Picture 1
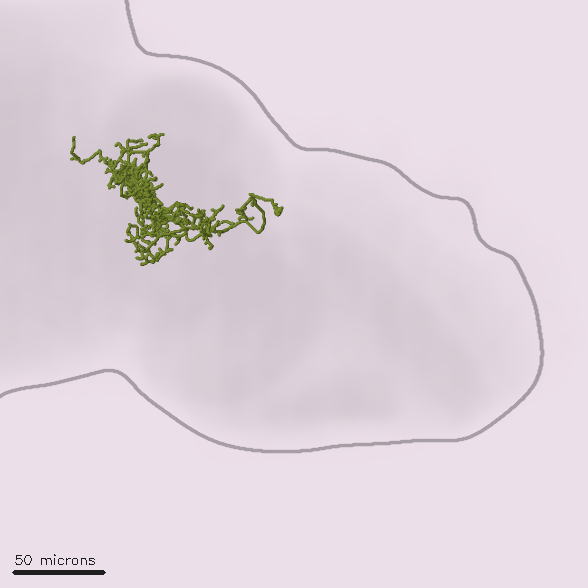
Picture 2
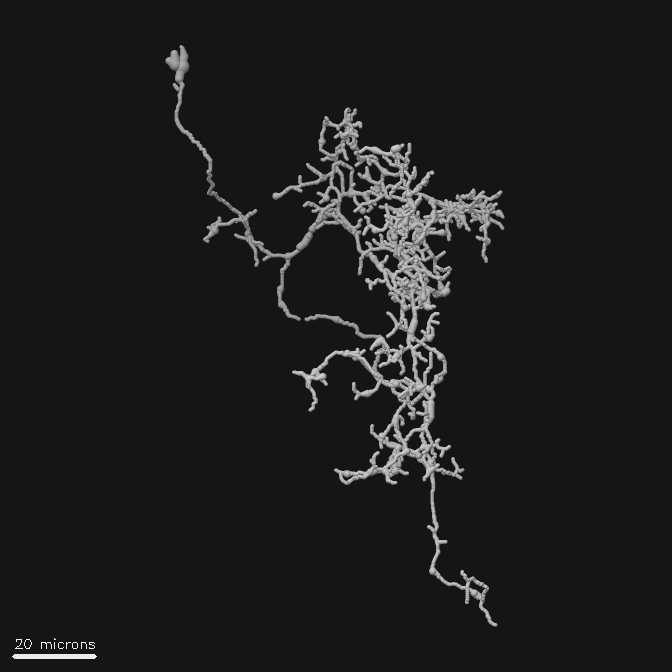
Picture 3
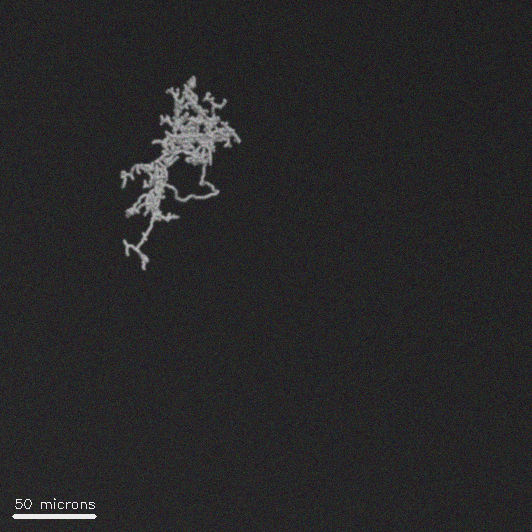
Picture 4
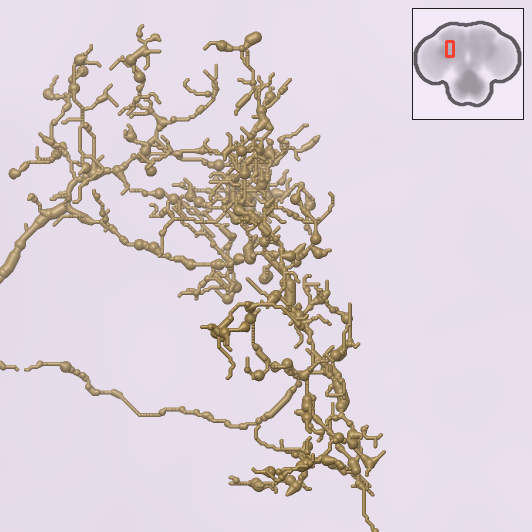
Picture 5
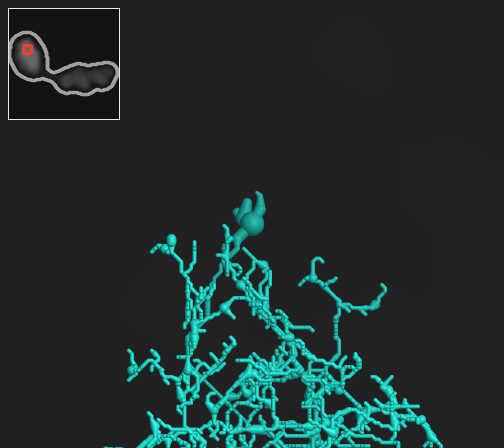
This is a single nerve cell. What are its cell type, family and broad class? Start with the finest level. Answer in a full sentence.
Type PVLP082 of hemilineage VLPl4_anterior, a central-brain intrinsic neuron.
